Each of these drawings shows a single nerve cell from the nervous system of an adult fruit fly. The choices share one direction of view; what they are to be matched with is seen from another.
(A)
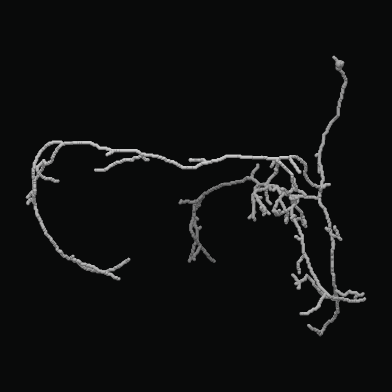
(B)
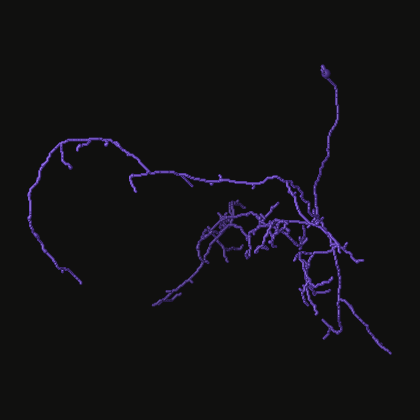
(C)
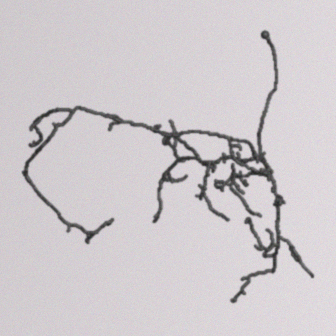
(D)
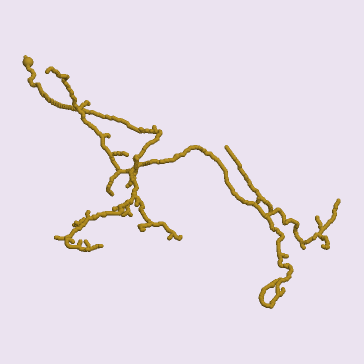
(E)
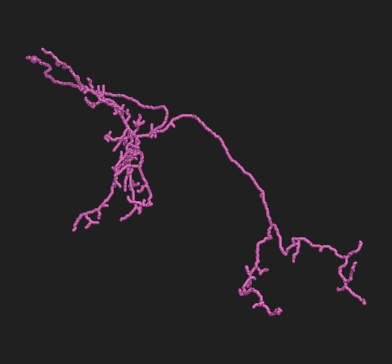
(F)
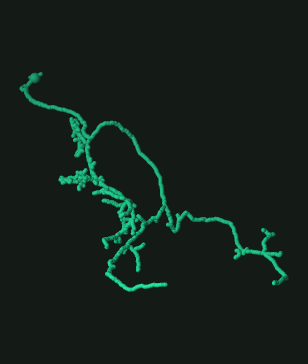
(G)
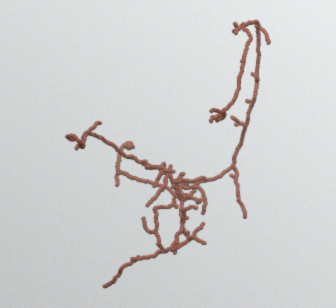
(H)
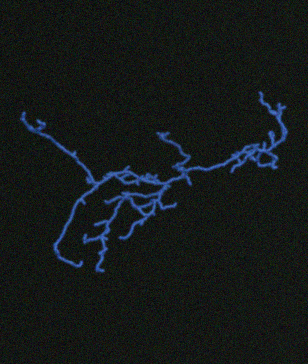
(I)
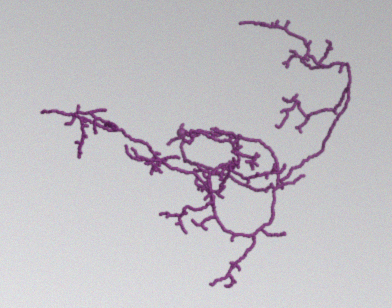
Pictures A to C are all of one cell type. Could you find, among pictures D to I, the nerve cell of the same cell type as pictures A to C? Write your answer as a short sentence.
Picture G is of the same cell type.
